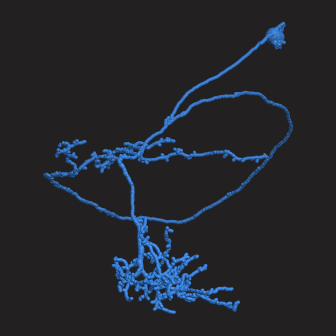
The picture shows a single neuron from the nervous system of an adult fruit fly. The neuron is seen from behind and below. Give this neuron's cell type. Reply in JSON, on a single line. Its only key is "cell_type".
{"cell_type": "LC6"}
